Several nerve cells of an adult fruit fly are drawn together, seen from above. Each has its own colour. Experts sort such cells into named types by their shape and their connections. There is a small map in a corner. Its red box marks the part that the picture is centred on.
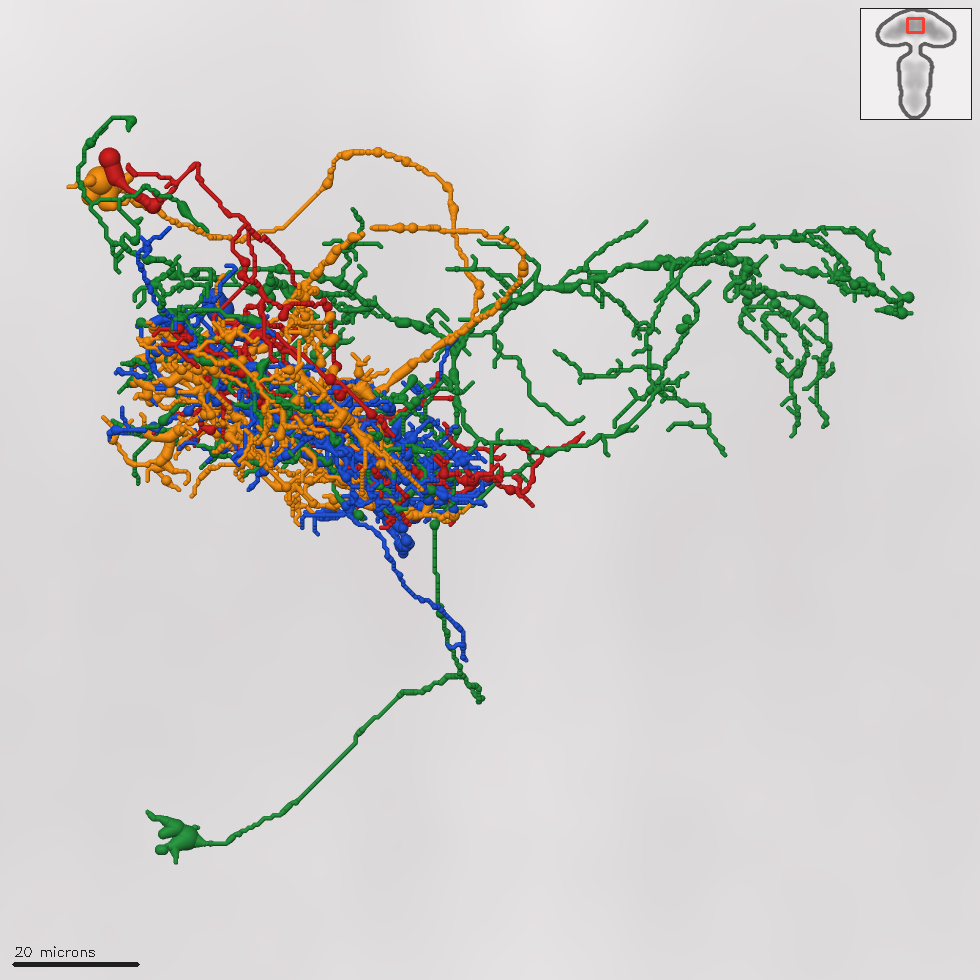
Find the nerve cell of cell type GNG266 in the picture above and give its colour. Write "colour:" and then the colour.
colour: red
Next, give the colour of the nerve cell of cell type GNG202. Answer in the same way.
colour: orange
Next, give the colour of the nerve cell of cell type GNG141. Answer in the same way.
colour: green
